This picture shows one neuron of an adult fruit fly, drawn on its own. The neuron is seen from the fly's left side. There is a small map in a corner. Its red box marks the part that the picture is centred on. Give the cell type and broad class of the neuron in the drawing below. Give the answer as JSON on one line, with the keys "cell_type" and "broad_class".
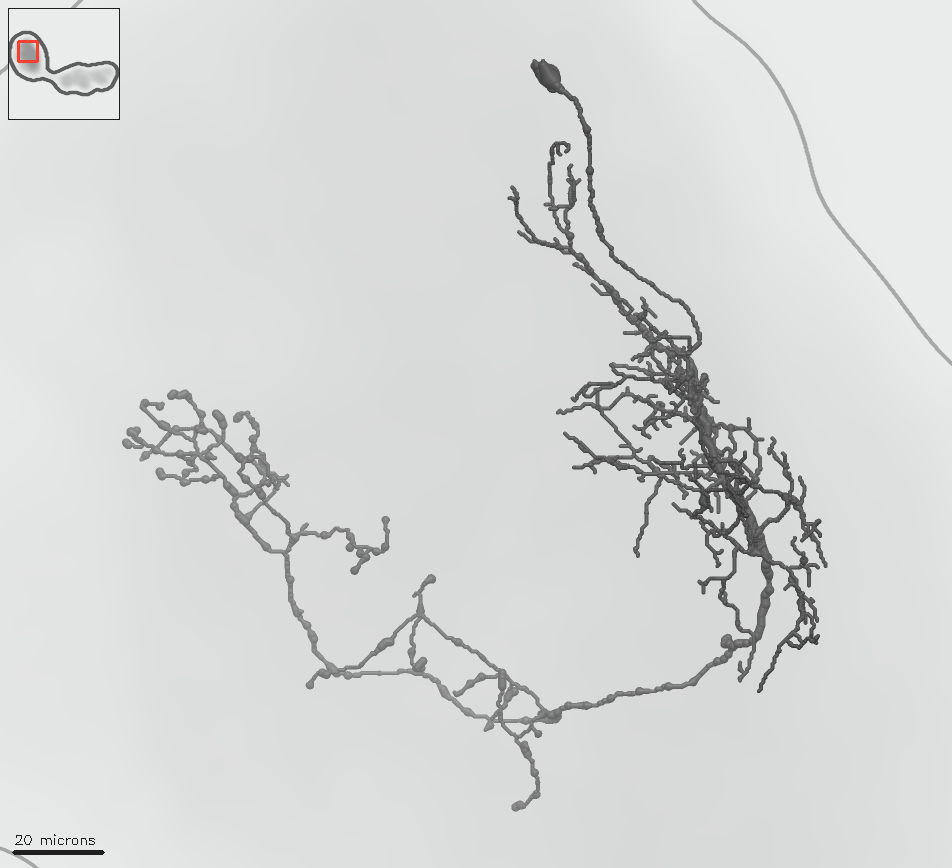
{"cell_type": "IB047", "broad_class": "central-brain intrinsic neuron"}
